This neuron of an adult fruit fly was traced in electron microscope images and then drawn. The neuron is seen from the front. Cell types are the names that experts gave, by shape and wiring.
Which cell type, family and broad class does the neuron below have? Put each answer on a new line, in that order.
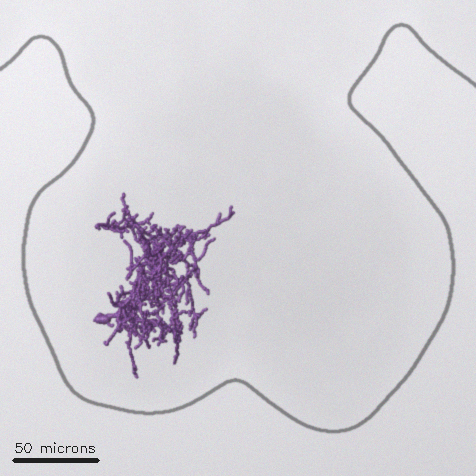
IN21A022
hemilineage 21A
nerve-cord intrinsic neuron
